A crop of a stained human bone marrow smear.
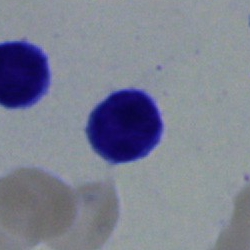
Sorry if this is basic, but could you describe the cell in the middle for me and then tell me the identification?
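The cell is roughly round, with a slightly uneven edge. Its nucleus occupies almost the entire cell, and no distinct rim of cytoplasm can be seen around it. No granules are visible. This cell is a lymphocyte.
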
